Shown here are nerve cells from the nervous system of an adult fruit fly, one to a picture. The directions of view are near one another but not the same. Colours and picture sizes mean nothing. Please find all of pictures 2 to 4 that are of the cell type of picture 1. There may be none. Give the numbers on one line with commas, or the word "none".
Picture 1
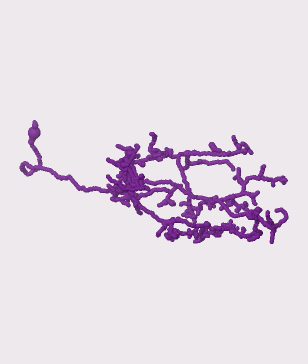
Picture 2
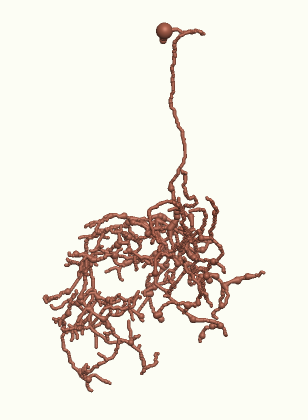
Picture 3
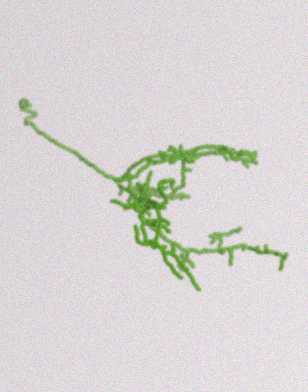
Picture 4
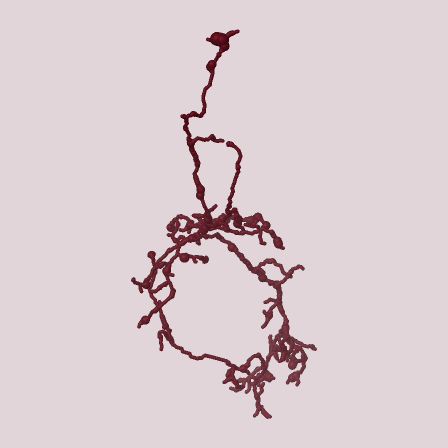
3, 4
